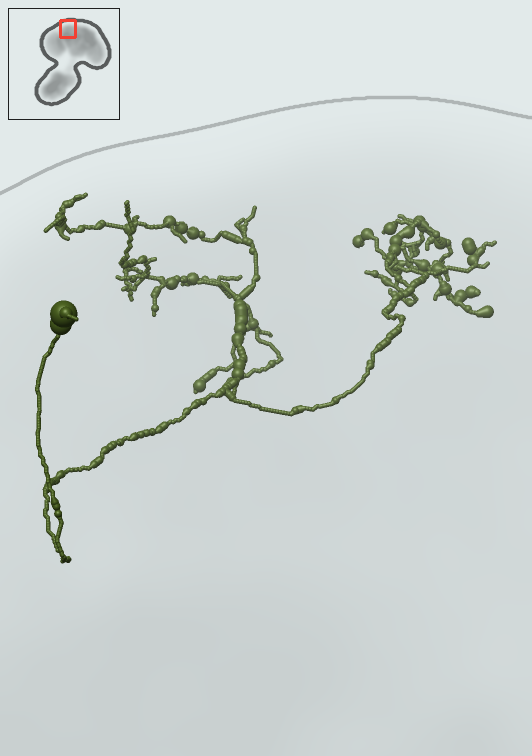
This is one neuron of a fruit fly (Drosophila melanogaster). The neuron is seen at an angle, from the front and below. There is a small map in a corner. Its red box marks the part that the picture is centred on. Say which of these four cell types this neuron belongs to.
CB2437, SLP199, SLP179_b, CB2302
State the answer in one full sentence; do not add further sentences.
The cell type that this neuron has is CB2437.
